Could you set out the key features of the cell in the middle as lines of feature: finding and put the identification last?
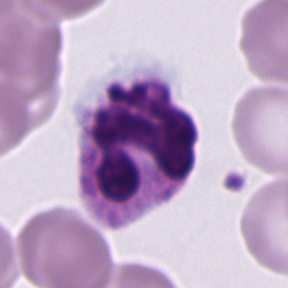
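Chromatin: dark purple, densely clumped
Nucleoli: none seen
Cytoplasm: filled with fine pink-violet granules
Cell edge: upper margin faint and ragged
Identification: segmented neutrophil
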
